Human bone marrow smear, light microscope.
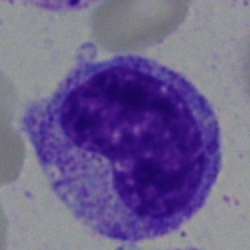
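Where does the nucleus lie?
Toward the upper right of the cell.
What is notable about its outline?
It is indented on its lower-left side.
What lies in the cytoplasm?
Fine purple granules, scattered throughout.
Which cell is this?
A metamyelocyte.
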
